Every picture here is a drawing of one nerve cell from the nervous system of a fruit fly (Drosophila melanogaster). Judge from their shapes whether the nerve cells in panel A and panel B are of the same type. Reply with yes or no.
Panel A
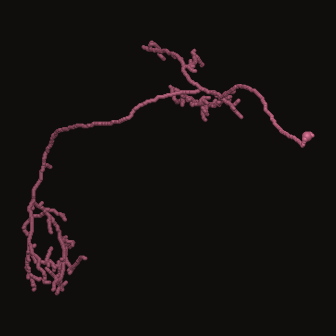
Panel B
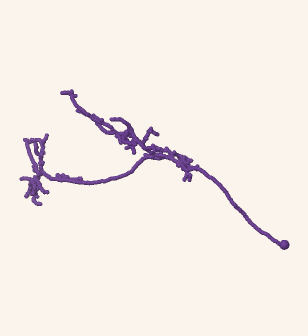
no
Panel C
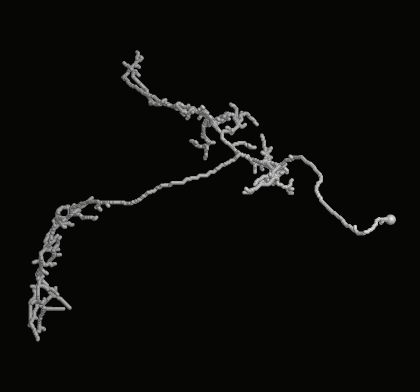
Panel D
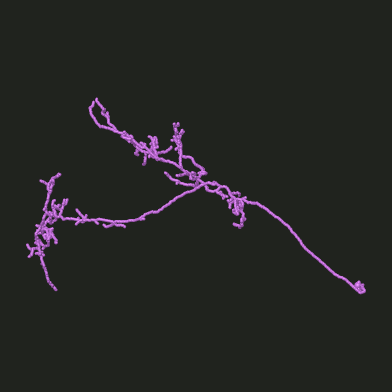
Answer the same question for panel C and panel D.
yes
